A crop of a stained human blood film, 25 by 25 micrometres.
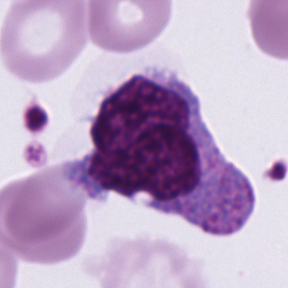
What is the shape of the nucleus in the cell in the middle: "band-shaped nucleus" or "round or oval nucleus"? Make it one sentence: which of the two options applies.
A single compact round or oval mass makes up the nucleus.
